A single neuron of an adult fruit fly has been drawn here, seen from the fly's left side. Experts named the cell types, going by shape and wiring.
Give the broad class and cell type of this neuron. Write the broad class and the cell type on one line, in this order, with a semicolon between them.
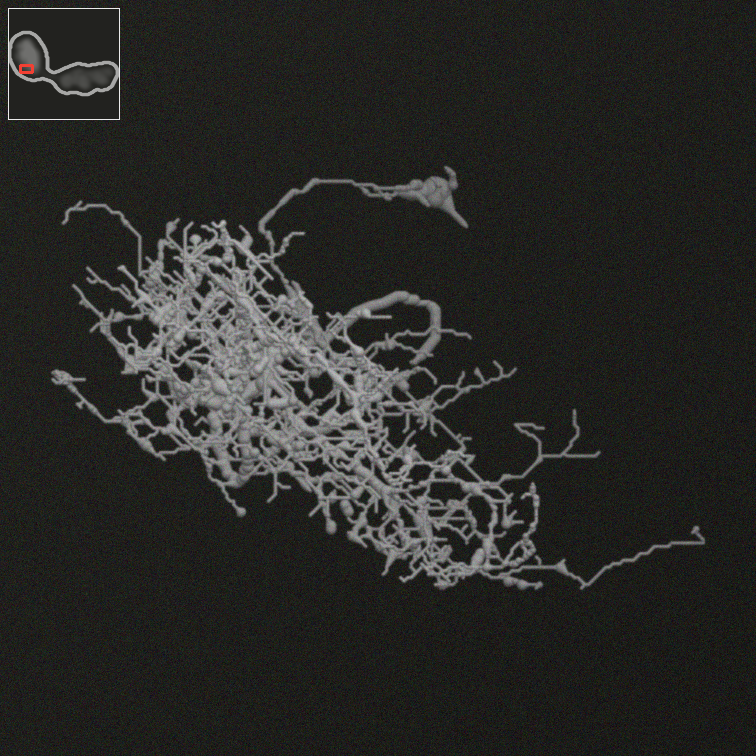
central-brain intrinsic neuron; GNG080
